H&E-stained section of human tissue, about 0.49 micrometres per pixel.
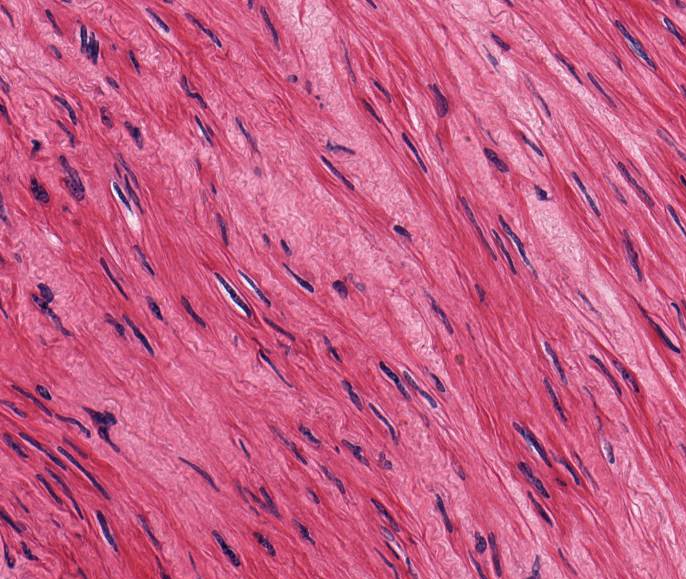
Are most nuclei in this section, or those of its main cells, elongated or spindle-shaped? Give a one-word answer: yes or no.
Yes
